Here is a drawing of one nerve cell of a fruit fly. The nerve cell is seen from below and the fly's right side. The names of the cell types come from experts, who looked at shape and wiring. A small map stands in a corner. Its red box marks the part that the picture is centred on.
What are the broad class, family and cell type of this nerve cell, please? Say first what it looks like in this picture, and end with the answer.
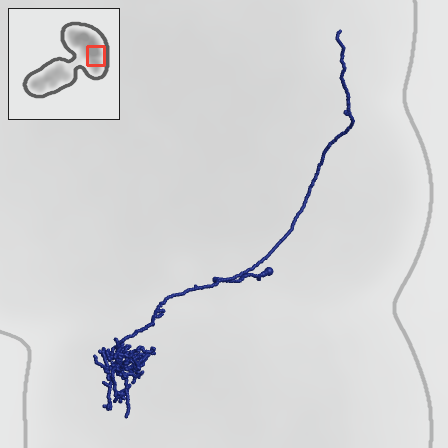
It lies in the brain. The cell body is in the middle of the picture. Its broad class is visual projection neuron. The family is hemilineage VPNd2. It is of cell type LC10b.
